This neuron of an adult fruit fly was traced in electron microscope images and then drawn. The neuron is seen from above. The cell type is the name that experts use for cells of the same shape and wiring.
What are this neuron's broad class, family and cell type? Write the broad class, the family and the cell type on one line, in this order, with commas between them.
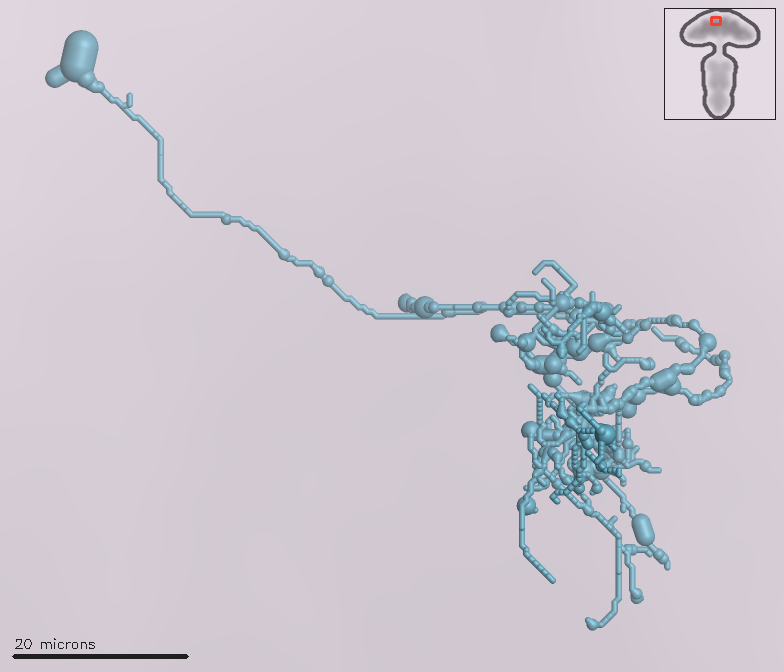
central-brain intrinsic neuron, hemilineage TRdl_a, PRW022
